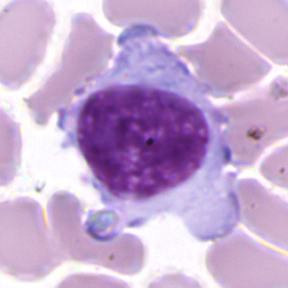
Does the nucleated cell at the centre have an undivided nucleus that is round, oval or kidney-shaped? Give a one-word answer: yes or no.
Yes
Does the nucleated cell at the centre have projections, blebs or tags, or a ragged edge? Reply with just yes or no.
Yes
